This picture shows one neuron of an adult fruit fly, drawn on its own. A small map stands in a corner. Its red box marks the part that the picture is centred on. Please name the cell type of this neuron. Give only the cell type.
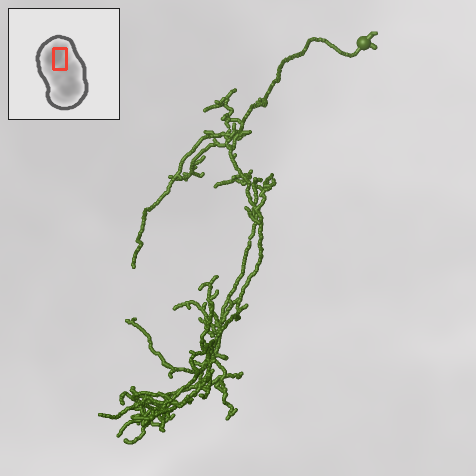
IN03B067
